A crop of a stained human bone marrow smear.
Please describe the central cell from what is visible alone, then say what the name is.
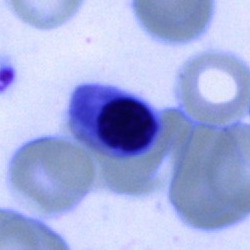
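Chromatin is dense and stains dark purple throughout the nucleus. No nucleolus is visible. The cytoplasm is deep blue and sits mostly to the left of the nucleus, with no vacuoles seen in it. This is an erythroblast.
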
